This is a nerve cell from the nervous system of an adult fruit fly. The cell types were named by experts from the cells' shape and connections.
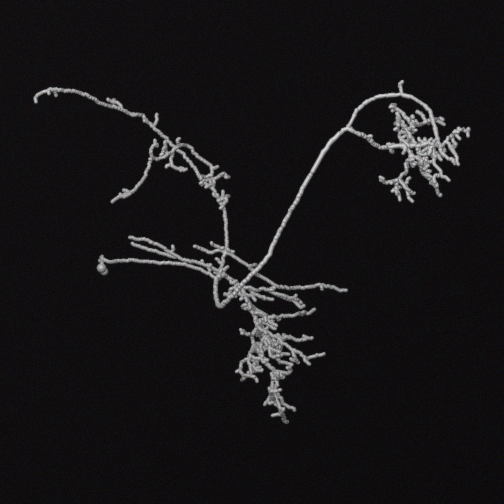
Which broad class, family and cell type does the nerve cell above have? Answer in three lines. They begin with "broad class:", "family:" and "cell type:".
broad class: nerve-cord intrinsic neuron
family: hemilineage 01A
cell type: IN01A035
